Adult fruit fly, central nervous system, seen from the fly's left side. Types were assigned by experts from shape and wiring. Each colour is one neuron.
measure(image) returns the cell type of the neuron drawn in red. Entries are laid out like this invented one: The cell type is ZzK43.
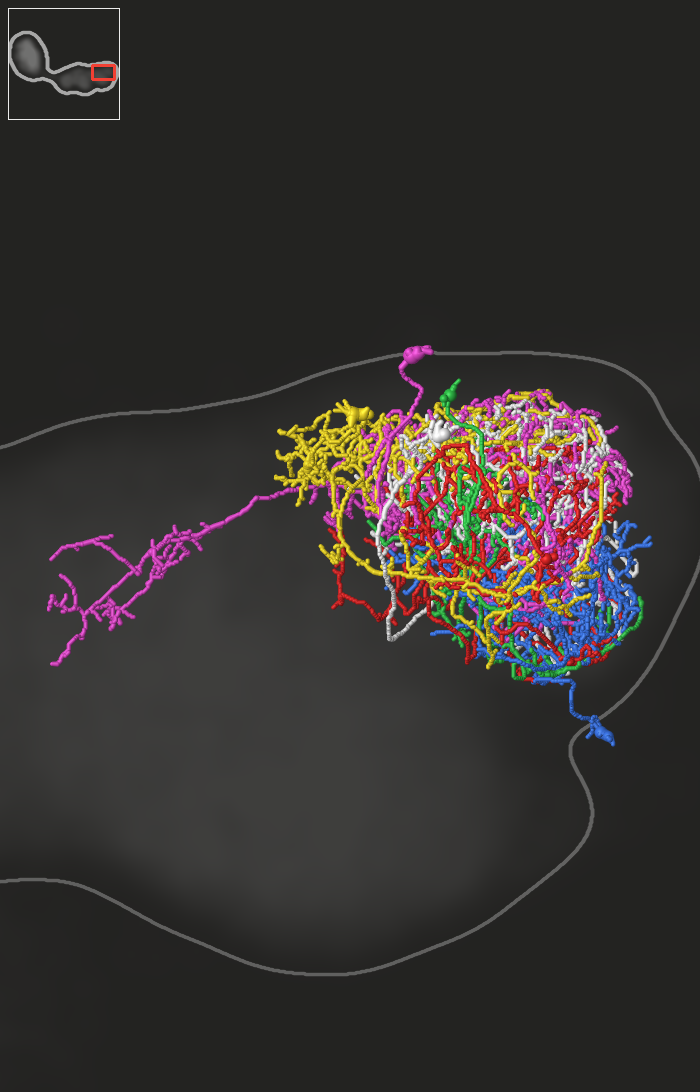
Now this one: The cell type is INXXX370.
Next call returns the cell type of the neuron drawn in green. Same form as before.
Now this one: The cell type is INXXX396.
